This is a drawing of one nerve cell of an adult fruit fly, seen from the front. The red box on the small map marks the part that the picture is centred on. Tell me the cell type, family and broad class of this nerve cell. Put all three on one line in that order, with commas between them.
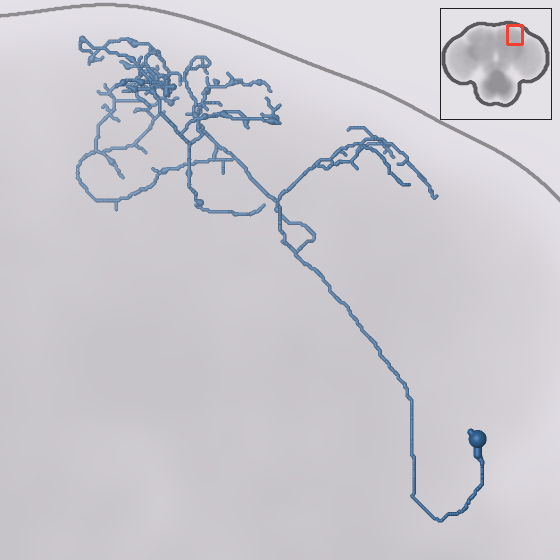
SLP141, hemilineage SLPal5, central-brain intrinsic neuron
